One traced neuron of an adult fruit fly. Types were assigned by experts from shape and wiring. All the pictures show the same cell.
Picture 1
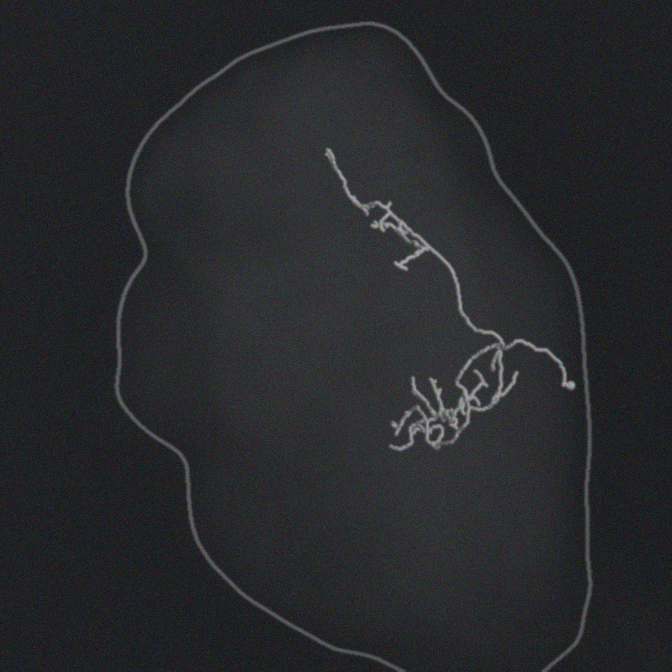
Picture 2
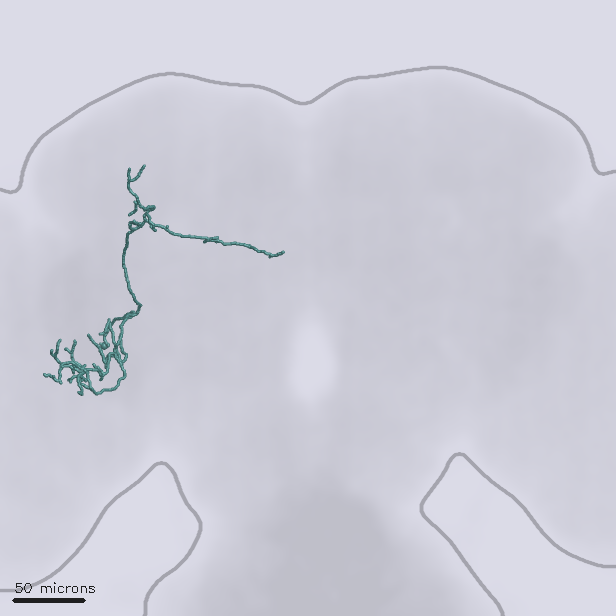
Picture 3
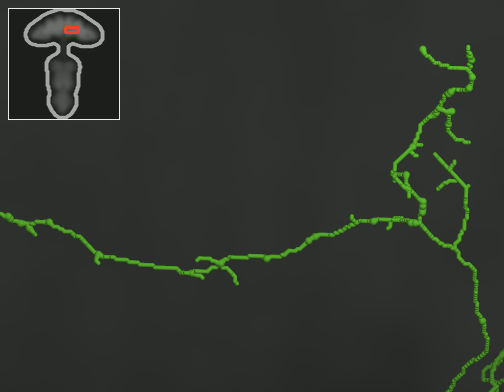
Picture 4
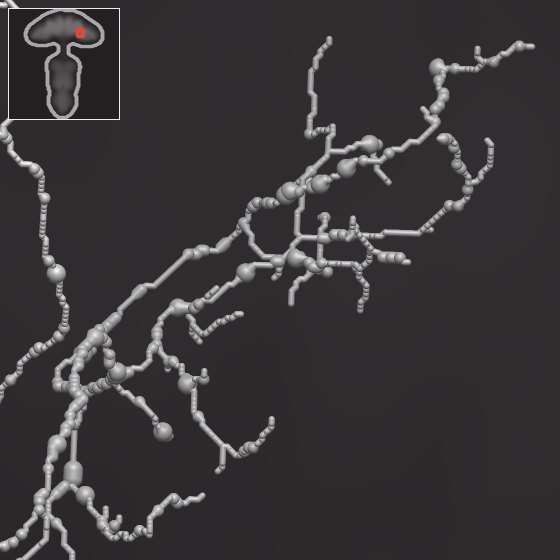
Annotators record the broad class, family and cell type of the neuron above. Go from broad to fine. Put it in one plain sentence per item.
A visual projection neuron of hemilineage VLPp&l1_lateral, type LC41.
